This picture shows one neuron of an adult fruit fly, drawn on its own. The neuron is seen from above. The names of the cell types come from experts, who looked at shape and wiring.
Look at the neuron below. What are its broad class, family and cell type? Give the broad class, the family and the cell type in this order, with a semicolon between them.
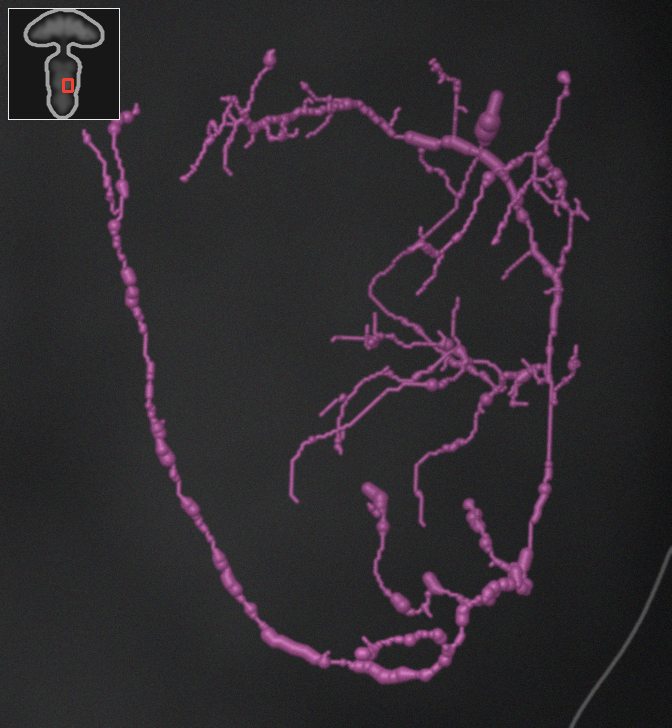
nerve-cord intrinsic neuron; hemilineage 13A; IN13A044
